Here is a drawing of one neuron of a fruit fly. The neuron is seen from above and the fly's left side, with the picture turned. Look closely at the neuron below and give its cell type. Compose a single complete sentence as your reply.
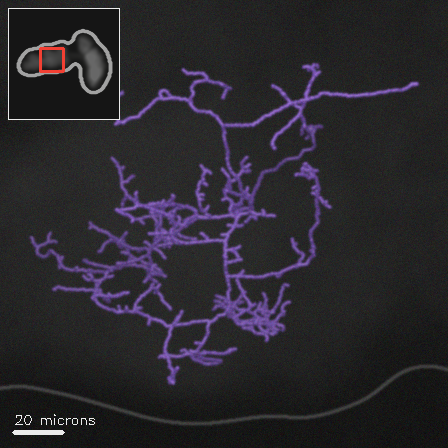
The neuron is categorized under cell type IN07B055.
